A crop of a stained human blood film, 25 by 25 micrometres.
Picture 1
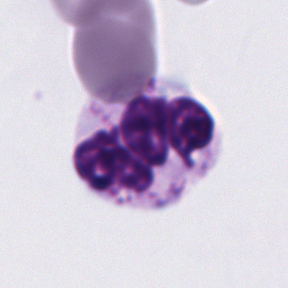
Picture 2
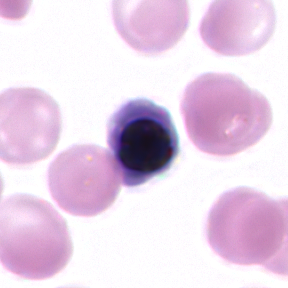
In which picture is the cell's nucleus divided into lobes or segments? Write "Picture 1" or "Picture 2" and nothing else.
Picture 1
